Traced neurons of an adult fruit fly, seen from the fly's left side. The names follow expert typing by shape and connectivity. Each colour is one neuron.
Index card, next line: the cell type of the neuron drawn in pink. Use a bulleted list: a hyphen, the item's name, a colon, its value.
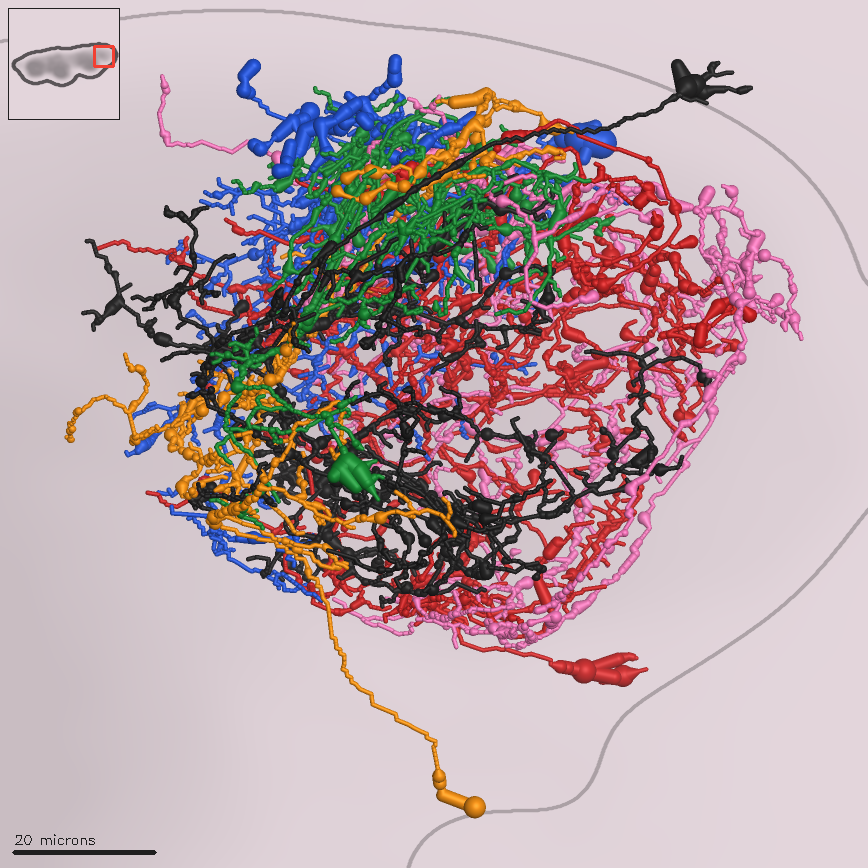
- cell type: INXXX352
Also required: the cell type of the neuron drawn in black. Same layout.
- cell type: INXXX297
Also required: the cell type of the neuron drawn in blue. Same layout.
- cell type: IN19B068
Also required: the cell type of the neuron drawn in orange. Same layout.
- cell type: IN06A064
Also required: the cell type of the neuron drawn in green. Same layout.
- cell type: MNad02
